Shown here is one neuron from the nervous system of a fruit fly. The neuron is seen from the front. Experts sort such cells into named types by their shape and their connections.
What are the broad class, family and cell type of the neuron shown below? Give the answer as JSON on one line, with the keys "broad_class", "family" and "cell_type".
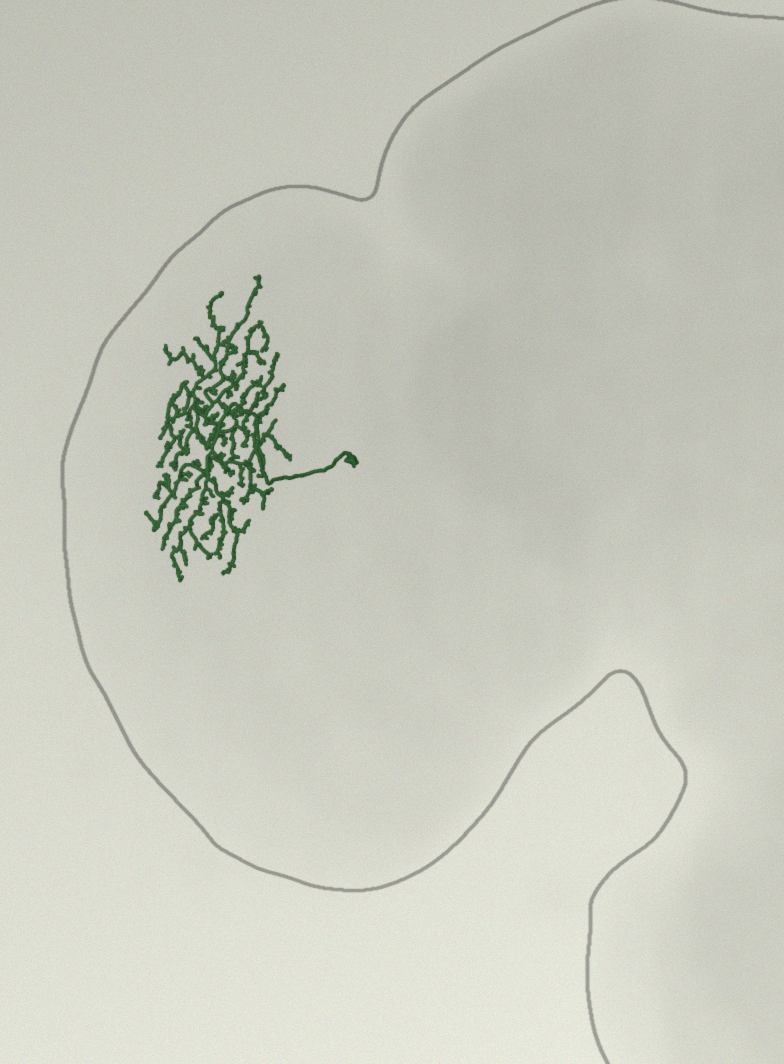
{"broad_class": "optic-lobe intrinsic neuron", "family": "Dm", "cell_type": "Dm18"}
